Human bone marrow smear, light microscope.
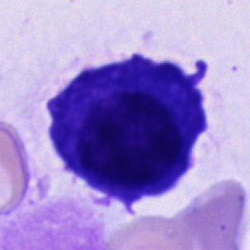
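Plasma cell, centre of a stained human bone marrow smear under the light microscope. Its deep blue cytoplasm forms a rim all the way around the nucleus, which is stained very dark, darker than the surrounding cytoplasm. A small curled projection sticks out from the upper right edge of the cell.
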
